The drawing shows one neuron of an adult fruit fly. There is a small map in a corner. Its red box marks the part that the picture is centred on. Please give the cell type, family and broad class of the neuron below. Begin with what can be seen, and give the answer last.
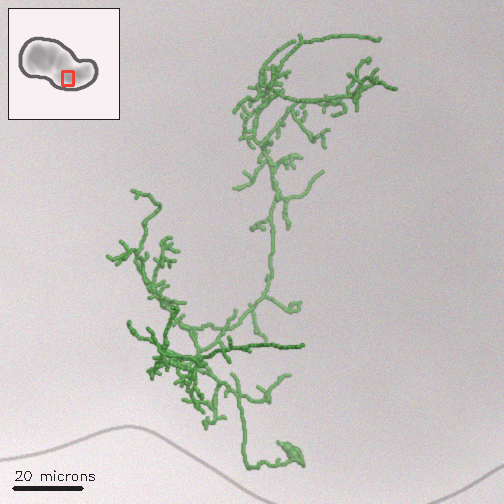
The cell body is at the bottom of the picture. By the scale bar it is about 130 microns tall in this view. Dozens of branch ends can be seen. Its cell type is IN13A058. The family is hemilineage 13A. This is a nerve-cord intrinsic neuron.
